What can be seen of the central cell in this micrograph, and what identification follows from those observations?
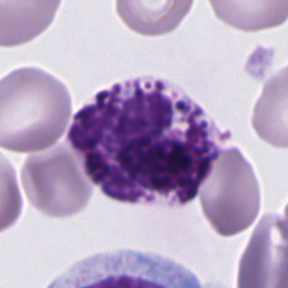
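Coarse dark purple granules, noticeably varied in size, cover much of the cell and lie over the nucleus. Nuclear outline hidden beneath them. Scattered single granules in pale cytoplasm near upper right edge. Basophil.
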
